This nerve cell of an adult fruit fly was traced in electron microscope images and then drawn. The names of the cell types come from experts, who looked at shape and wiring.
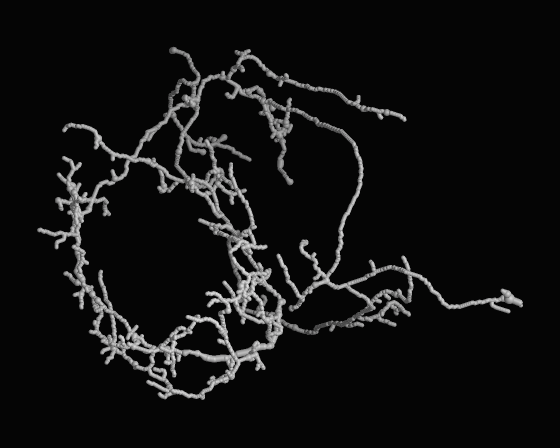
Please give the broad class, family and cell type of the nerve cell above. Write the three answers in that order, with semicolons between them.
central-brain intrinsic neuron; hemilineage SLPa&l1_anterior; CB3908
